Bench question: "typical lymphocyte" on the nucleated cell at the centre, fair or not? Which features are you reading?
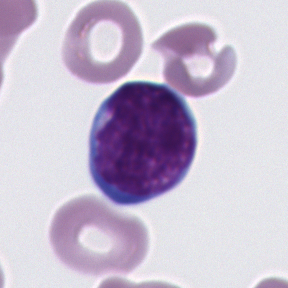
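Yes, this cell is a typical lymphocyte. Look at the nucleus: it fills about 90% of the cell's area, so the cytoplasm forms only a thin rim.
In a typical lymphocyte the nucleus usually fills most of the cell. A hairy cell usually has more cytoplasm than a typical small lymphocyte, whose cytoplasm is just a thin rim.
So the thin rim here speaks against hairy cell.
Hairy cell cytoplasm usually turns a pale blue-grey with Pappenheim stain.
Here the cytoplasm is a clear blue instead, again unlike a hairy cell. The cytoplasm shows no granules.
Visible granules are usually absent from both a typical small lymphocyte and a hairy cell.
So that point fits either name. The outline is smooth and rounded, with no surface projections, and the cytoplasm holds no vacuoles.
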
